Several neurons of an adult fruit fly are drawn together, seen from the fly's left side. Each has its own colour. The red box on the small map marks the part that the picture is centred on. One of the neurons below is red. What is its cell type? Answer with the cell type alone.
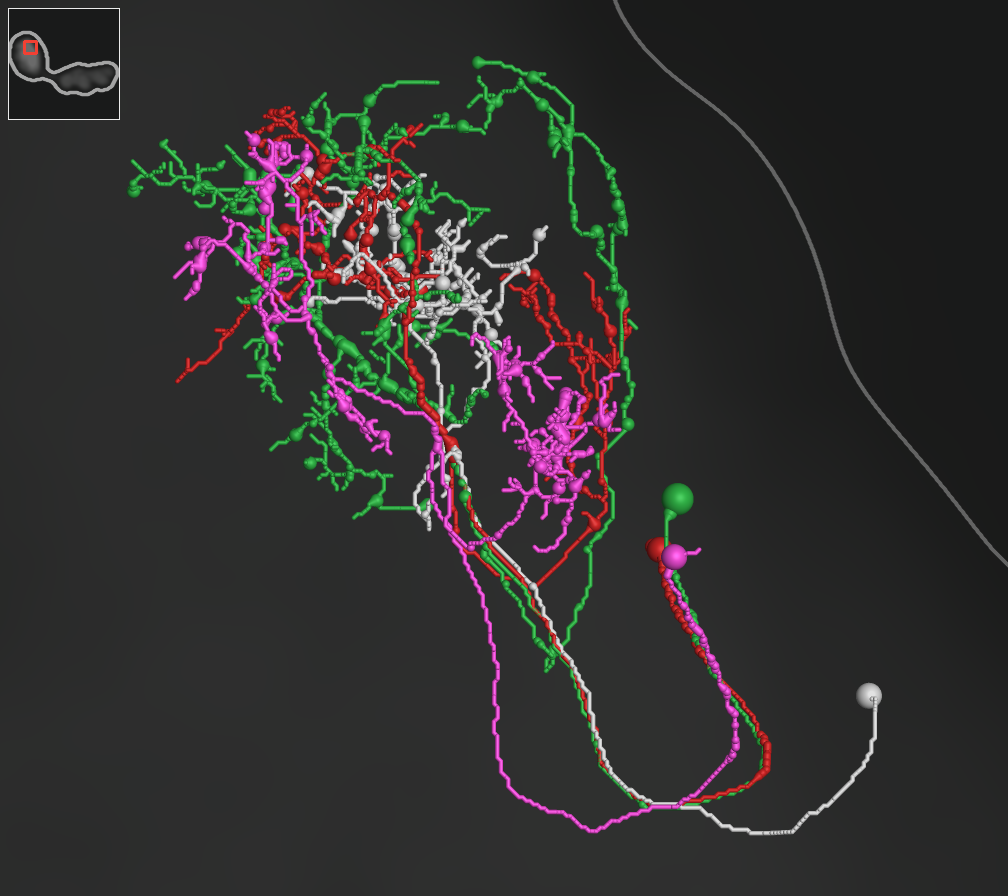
LHPV2b2_a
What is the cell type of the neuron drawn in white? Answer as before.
LHPV2b1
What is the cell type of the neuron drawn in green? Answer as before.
LHPV2b4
